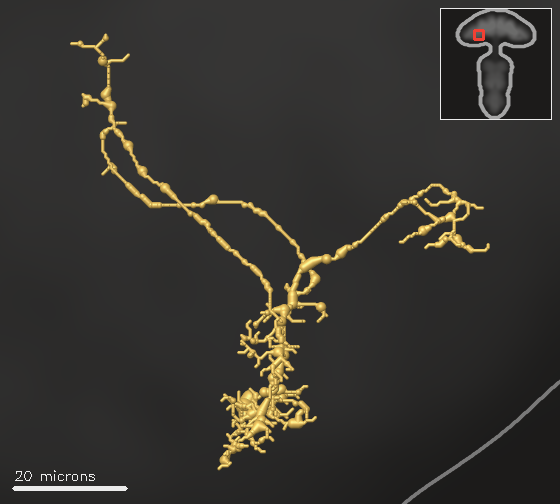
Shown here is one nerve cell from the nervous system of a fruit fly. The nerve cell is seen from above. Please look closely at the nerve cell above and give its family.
Y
